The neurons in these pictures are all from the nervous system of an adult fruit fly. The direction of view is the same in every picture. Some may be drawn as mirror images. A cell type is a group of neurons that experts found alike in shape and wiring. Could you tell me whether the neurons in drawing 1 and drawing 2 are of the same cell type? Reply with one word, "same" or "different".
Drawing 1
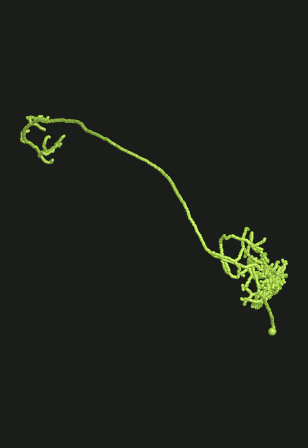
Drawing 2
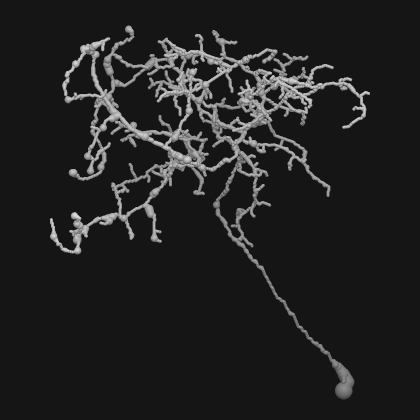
different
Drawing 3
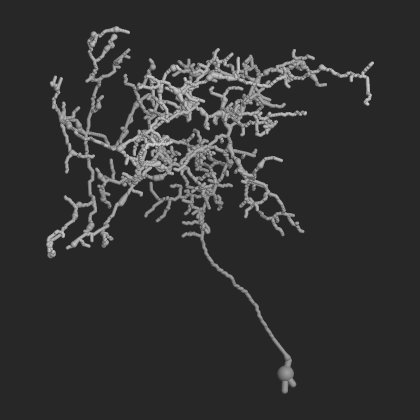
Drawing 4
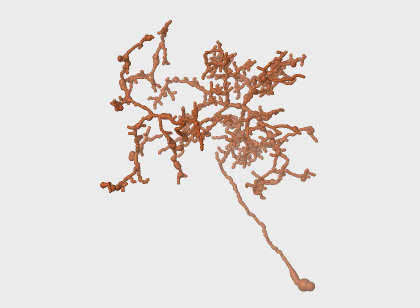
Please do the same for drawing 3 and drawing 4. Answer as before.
same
